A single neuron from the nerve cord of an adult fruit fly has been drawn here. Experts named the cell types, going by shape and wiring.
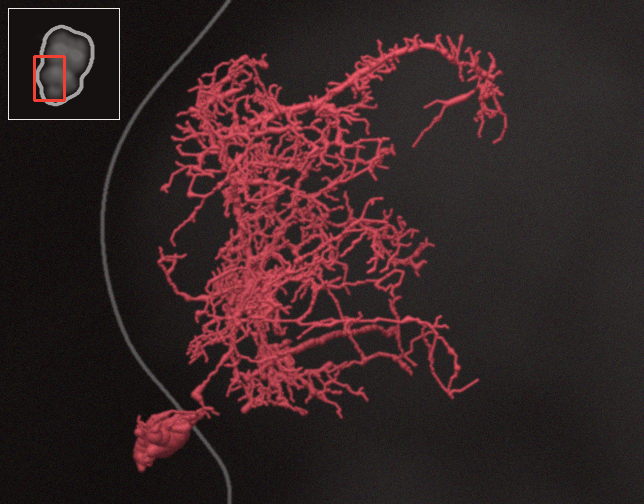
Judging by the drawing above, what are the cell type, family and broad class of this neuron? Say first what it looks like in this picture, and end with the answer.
More than a hundred branch ends can be seen. As drawn here it is about as wide as it is tall. The cell type is Tr extensor MN. The family is hemilineage 19A. This is a motor neuron of the nerve cord.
